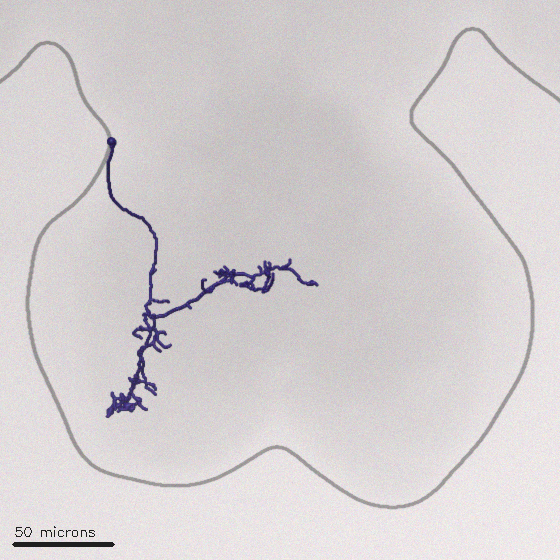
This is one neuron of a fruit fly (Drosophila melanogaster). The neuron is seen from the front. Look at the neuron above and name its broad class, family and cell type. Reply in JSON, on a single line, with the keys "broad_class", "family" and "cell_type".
{"broad_class": "nerve-cord intrinsic neuron", "family": "hemilineage 19A", "cell_type": "IN19A105"}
